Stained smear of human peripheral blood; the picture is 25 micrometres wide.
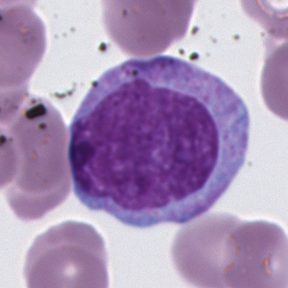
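Atypical promyelocyte in the middle of this stained blood smear, about 16 micrometres across. Notice how smooth its outline is: roughly round, with no surface projections. The nucleus, about 13 micrometres across, sits off-centre toward the left and fills about 60% of the cell's area. Its chromatin is finely granular and evenly spread, free of coarse dark clumps. On the right of the nucleus the cytoplasm forms a broader band than on the left.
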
